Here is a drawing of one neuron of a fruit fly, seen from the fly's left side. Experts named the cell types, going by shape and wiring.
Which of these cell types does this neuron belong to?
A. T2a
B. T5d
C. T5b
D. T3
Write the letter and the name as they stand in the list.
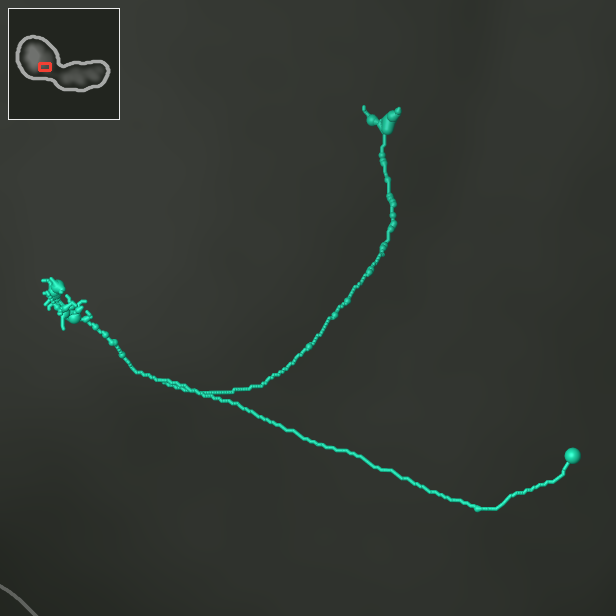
D. T3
